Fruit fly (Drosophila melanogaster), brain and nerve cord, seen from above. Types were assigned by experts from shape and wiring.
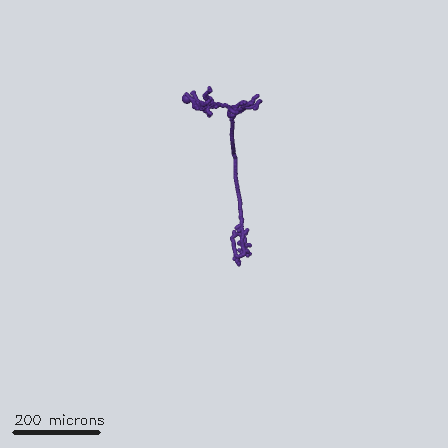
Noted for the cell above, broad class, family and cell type: descending neuron; hemilineage LB19; DNg53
